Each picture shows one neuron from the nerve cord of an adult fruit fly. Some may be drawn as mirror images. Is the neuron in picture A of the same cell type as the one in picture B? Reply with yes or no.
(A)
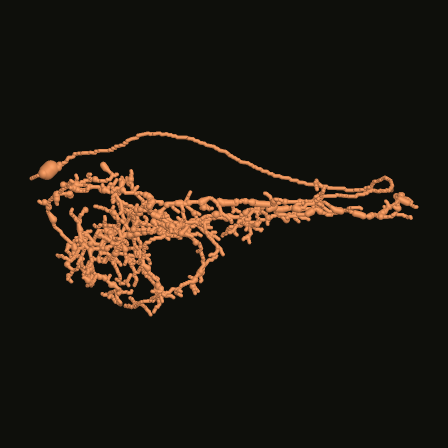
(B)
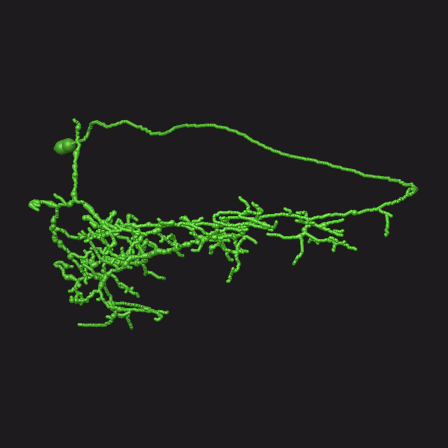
no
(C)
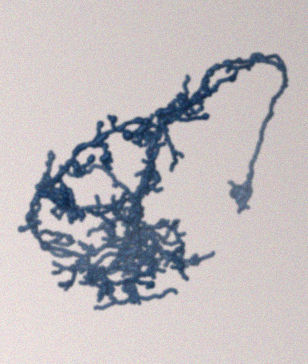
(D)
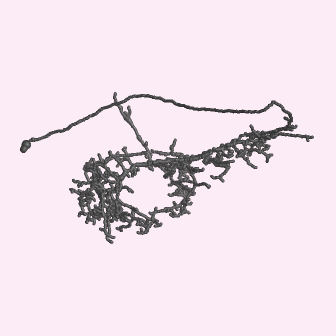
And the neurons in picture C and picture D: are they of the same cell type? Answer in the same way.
no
